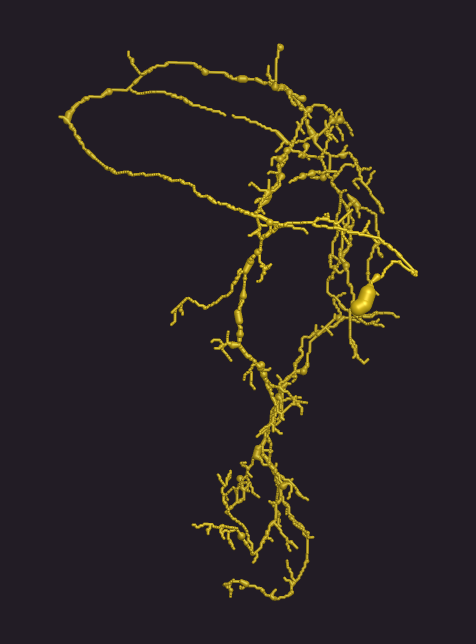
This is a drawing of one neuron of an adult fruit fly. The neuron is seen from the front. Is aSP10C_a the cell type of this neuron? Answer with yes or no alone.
yes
